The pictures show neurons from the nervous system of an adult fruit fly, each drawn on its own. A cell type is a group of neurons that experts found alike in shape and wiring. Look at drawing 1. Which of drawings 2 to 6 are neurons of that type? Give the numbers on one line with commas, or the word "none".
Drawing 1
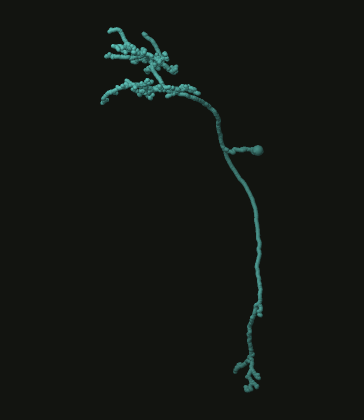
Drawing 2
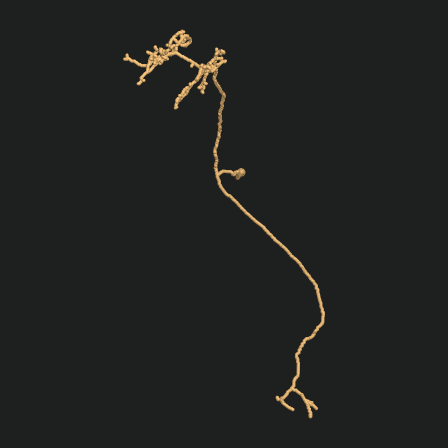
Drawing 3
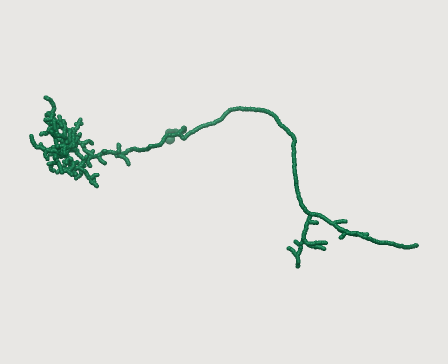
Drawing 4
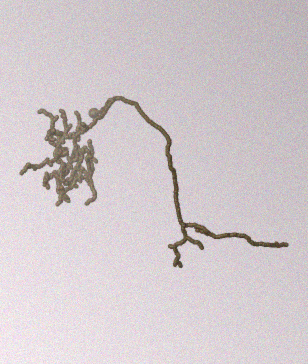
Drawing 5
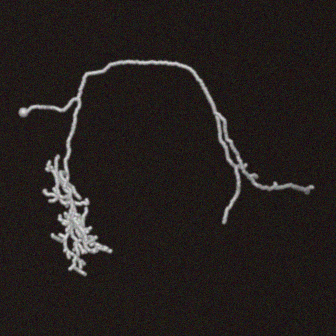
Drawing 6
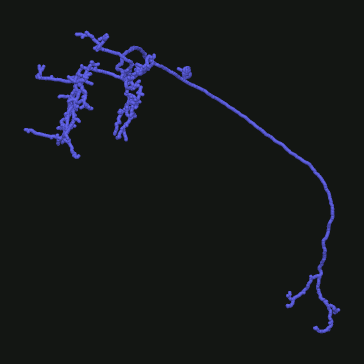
2, 6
